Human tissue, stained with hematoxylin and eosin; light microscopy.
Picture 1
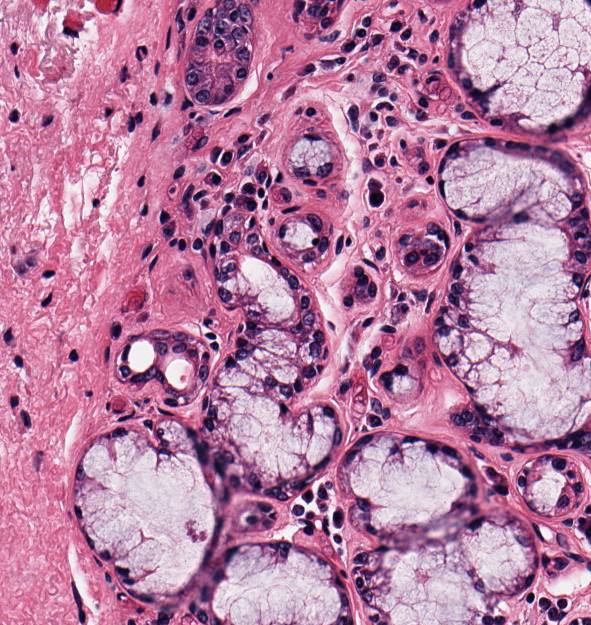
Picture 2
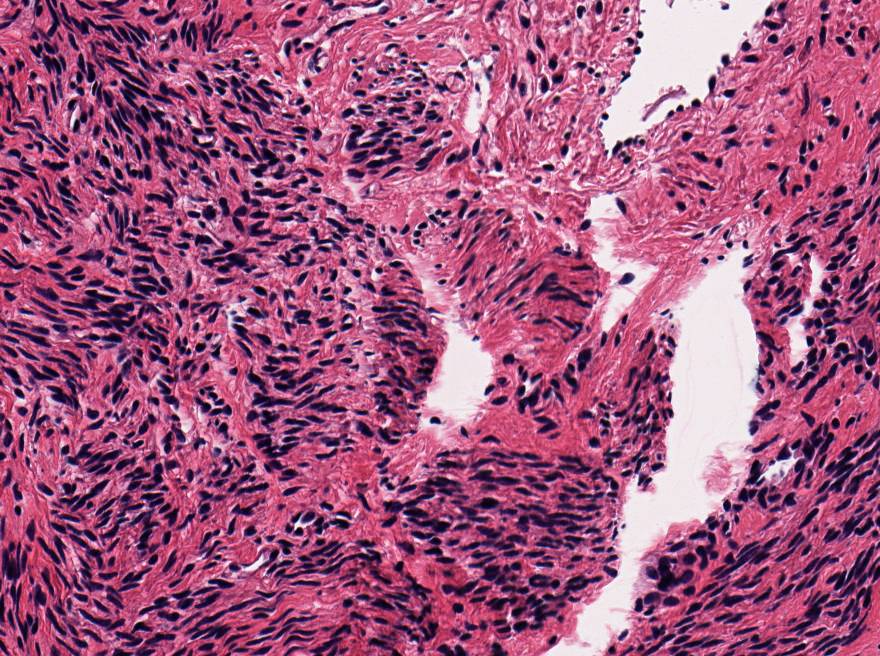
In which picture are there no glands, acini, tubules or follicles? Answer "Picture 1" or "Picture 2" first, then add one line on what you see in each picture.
Picture 2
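Picture 1: Closely packed glandular units fill the right and lower parts of the field, while a band of pink fibrous tissue runs down the left edge.
Picture 2: No epithelium or glandular structures are present anywhere in the field.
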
